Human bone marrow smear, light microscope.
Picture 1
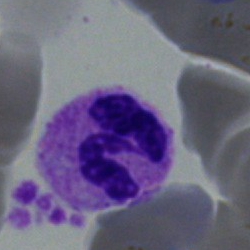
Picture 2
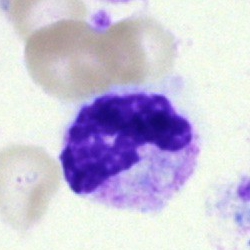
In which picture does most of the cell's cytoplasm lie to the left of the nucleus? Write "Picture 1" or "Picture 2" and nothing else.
Picture 1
